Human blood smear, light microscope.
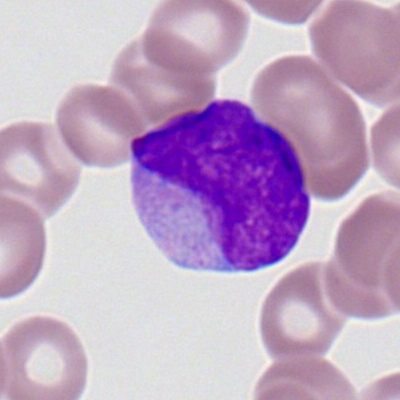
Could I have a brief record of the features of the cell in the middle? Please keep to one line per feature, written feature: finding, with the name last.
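Extent of nucleus: most of the cell's area
Cytoplasm position: lower left part of the cell
Cytoplasm colour: pale lilac-blue
Chromatin: dark purple, mottled with lighter flecks
Identification: myeloblast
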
